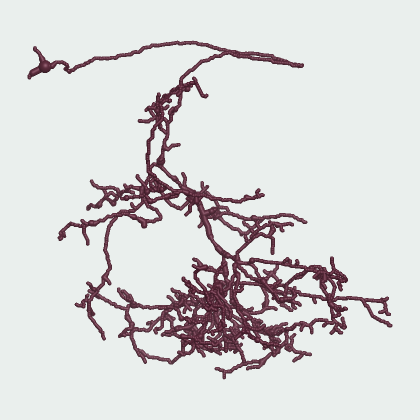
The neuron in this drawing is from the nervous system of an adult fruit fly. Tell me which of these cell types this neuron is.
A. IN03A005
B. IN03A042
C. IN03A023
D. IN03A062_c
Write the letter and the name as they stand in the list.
D. IN03A062_c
